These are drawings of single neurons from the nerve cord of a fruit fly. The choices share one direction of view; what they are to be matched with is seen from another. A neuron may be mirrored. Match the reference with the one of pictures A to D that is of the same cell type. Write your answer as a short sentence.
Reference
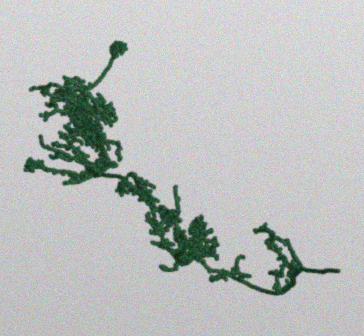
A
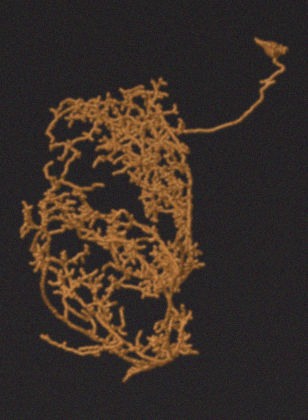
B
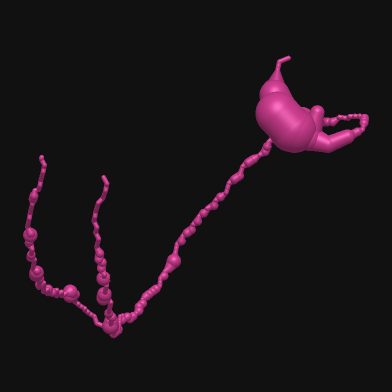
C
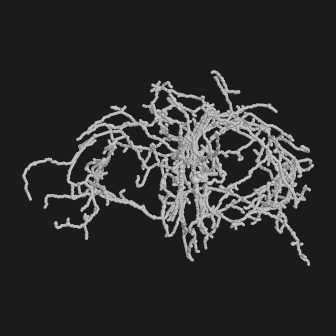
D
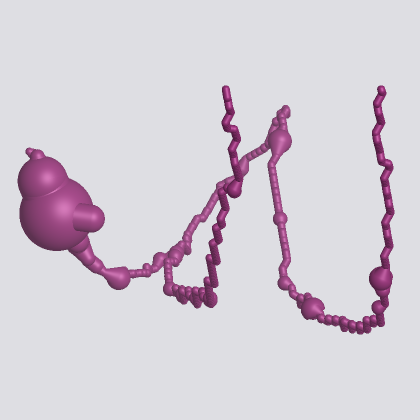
The neuron in picture A is of the same cell type.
